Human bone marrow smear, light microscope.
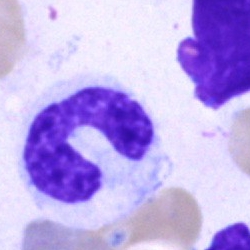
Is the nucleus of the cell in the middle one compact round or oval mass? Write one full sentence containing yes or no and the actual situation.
No, what the nucleus forms is a horseshoe, C, U or S shape without separate lobes.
